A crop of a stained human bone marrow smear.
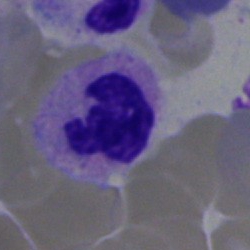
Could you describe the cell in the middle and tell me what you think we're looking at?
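First, the nucleus is deeply indented, its notch opening toward the upper left. Second, its chromatin is dark purple and coarsely clumped. Third, a moderate rim of pale pinkish-lilac cytoplasm surrounds it, holding fine, sparse pinkish granules. The cell is a segmented neutrophil.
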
